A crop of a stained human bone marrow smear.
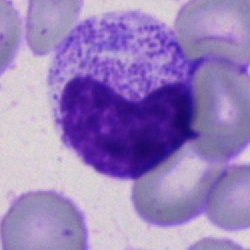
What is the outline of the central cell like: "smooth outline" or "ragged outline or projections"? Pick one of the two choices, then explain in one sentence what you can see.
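Smooth outline. The cell has a round, smooth outline.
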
